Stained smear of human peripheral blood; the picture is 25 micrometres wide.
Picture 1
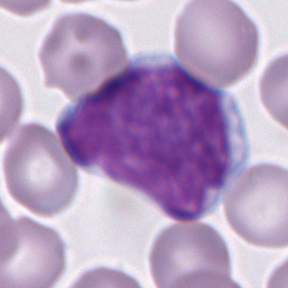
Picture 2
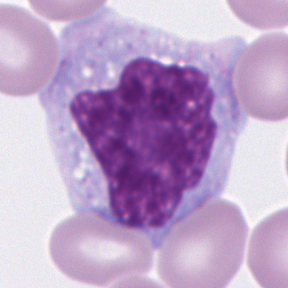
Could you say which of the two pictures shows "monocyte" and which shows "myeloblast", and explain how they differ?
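The myeloblast is in picture 1 and the monocyte in picture 2. The clearest difference is the amount of cytoplasm: in the myeloblast it forms only a thin rim around the nucleus, whereas in the monocyte it is abundant and pale greyish-blue.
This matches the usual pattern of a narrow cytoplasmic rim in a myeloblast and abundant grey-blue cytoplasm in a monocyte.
The nuclei differ in shape: the myeloblast nucleus is a single unsegmented mass with an irregular outline, while the monocyte nucleus is irregular and folded, with a scalloped margin.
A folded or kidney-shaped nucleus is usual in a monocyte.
The myeloblast cytoplasm contains neither granules nor vacuoles; the monocyte cytoplasm contains fine, faint lilac granules and several small clear vacuoles. No distinct nucleoli are seen in the monocyte nucleus.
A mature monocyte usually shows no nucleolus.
In both cells the outline is irregular and angular rather than round, and both nuclei measure about 15 by 13 micrometres. A red cell touches the upper right edge of the myeloblast.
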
